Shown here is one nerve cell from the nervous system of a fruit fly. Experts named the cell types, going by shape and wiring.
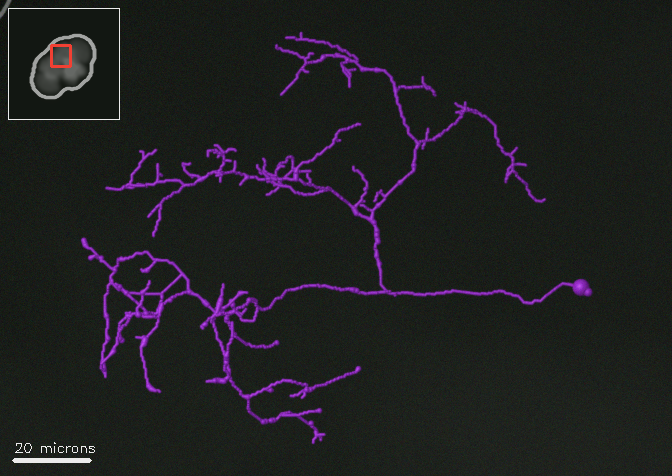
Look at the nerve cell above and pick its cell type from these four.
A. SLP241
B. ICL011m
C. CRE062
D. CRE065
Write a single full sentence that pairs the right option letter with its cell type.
Listed as option D, the cell type CRE065 is that of the nerve cell.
